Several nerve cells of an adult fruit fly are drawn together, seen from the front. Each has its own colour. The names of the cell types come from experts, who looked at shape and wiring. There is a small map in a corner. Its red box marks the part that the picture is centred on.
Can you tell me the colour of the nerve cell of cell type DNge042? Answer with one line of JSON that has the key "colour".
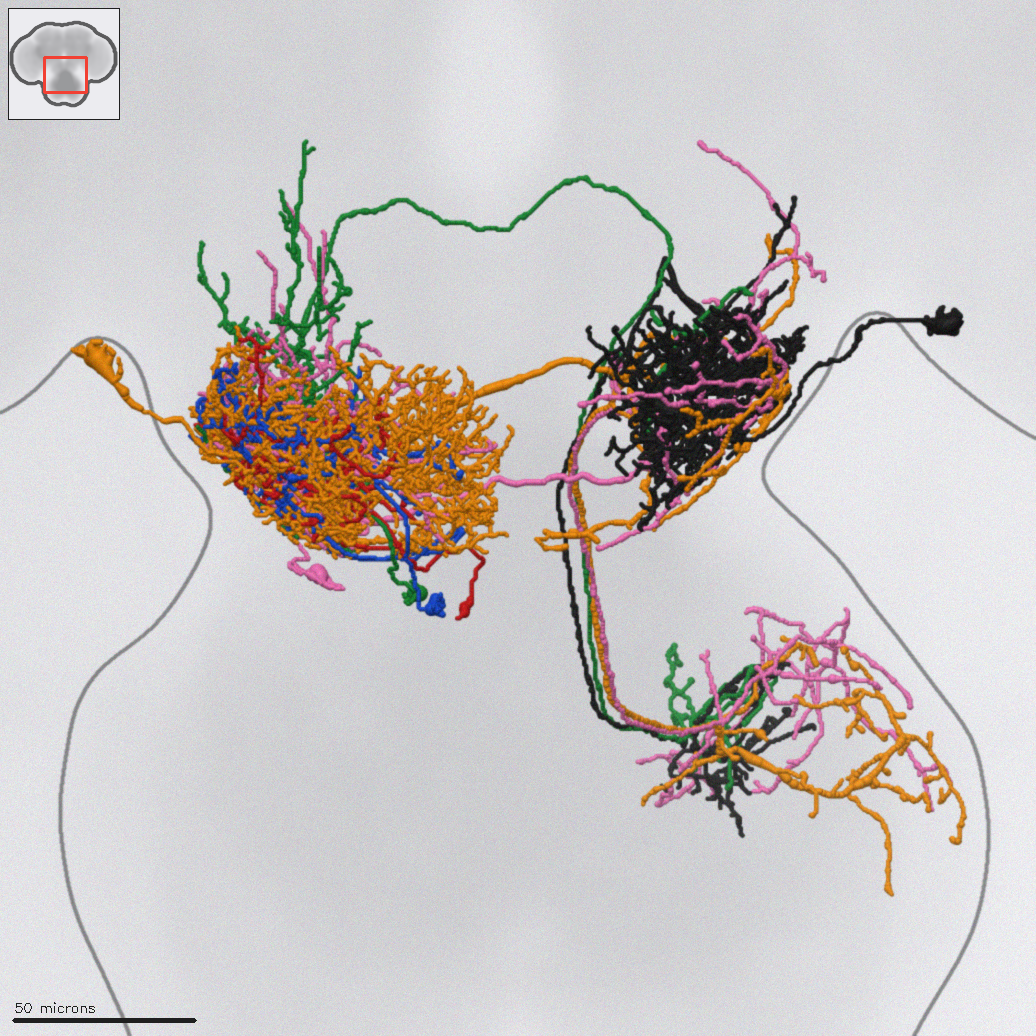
{"colour": "black"}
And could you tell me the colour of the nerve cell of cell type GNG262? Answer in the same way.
{"colour": "blue"}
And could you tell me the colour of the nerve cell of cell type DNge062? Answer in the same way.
{"colour": "pink"}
